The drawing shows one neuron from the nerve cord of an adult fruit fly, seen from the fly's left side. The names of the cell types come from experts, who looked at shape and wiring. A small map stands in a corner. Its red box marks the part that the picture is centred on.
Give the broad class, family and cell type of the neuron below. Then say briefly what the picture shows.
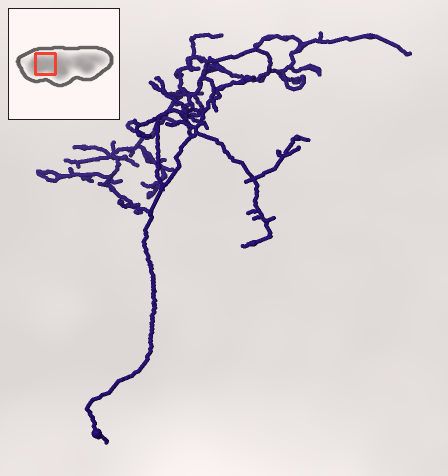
It is a nerve-cord intrinsic neuron. The family is hemilineage 03B. It is of cell type IN03B092. The picture shows dozens of branch ends. In this view it is about as wide as it is tall.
